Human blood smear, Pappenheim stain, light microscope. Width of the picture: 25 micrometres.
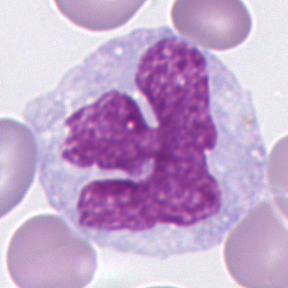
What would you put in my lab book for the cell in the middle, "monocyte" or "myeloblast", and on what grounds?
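It's a monocyte, not a myeloblast. Notice how the nucleus folds into broad lobes still joined by wide bands rather than thin threads. The chromatin is fine and lacy, not coarsely clumped, and a broad rim of pale grey-blue cytoplasm surrounds the nucleus.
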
